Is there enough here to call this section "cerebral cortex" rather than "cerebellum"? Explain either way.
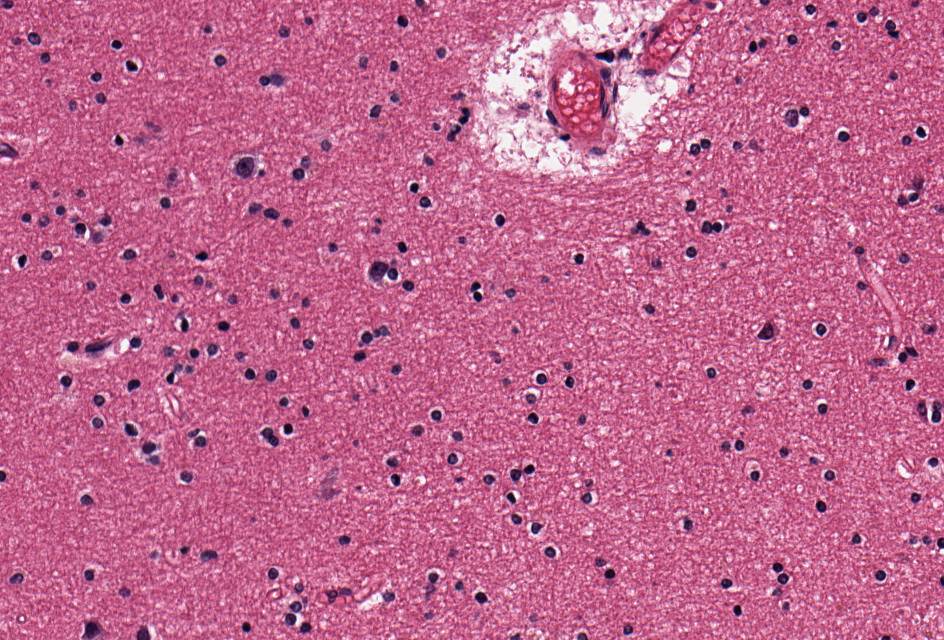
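It is cerebral cortex. Fine, evenly granular-fibrillary pink neuropil fills most of the field, with no organised units. Nuclei mostly small, round, dark, many in a clear perinuclear halo, scattered loosely singly or in small groups. Thin elongated capillaries at left middle and toward right edge.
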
